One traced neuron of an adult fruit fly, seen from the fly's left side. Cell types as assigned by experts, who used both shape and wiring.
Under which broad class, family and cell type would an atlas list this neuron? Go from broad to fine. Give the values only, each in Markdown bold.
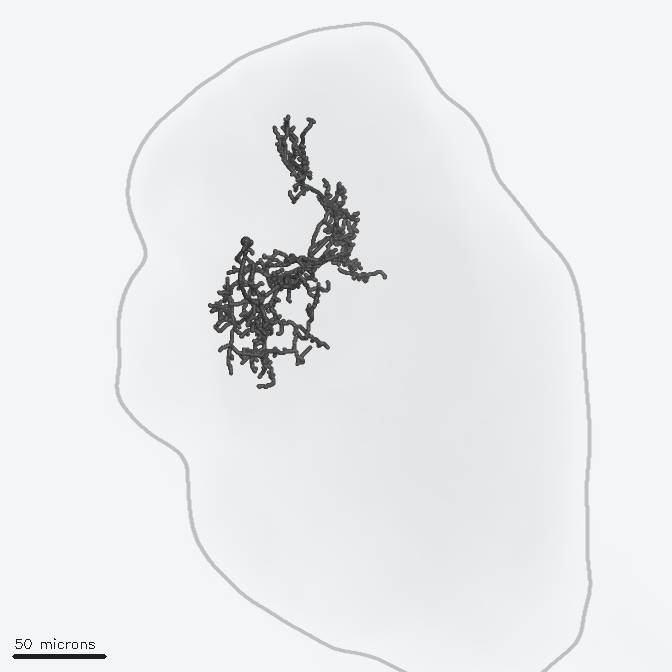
**central-brain intrinsic neuron**, **hemilineage VLPl2_medial**, **AVLP166**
